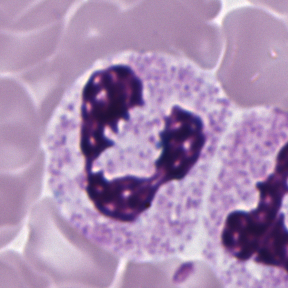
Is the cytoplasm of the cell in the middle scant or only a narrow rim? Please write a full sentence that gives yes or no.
No, abundant cytoplasm encircles the nucleus of the cell.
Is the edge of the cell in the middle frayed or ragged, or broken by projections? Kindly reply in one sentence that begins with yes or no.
No, smooth rather than rough is the outline of this cell.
